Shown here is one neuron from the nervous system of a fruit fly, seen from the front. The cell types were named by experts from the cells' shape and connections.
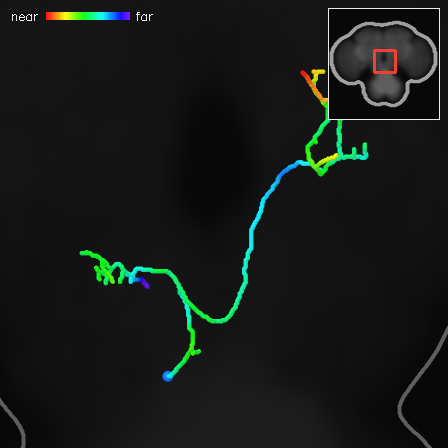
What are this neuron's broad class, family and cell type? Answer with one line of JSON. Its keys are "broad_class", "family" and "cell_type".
{"broad_class": "central-brain intrinsic neuron", "family": "hemilineage LB19", "cell_type": "PS342"}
